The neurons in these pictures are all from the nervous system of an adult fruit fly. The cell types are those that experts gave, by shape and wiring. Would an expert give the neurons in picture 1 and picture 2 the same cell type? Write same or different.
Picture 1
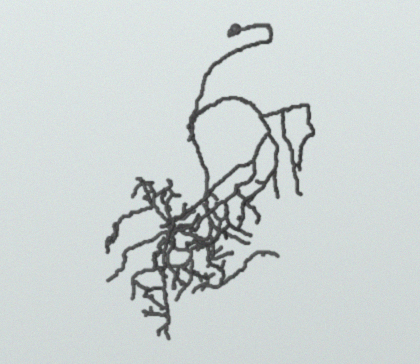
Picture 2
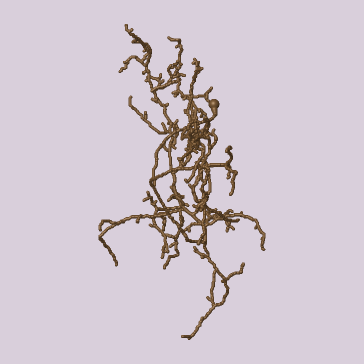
different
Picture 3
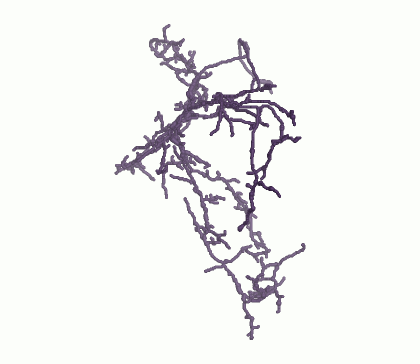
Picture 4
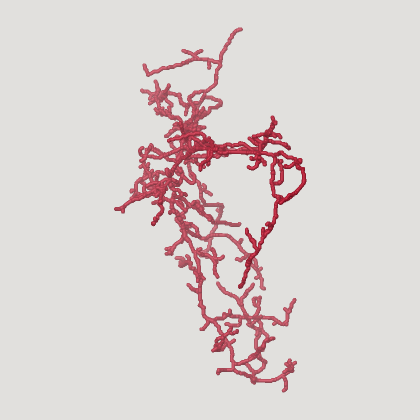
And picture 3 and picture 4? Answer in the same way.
same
